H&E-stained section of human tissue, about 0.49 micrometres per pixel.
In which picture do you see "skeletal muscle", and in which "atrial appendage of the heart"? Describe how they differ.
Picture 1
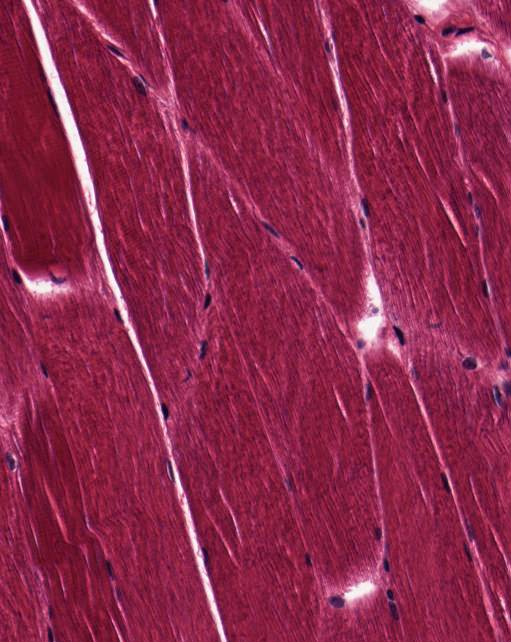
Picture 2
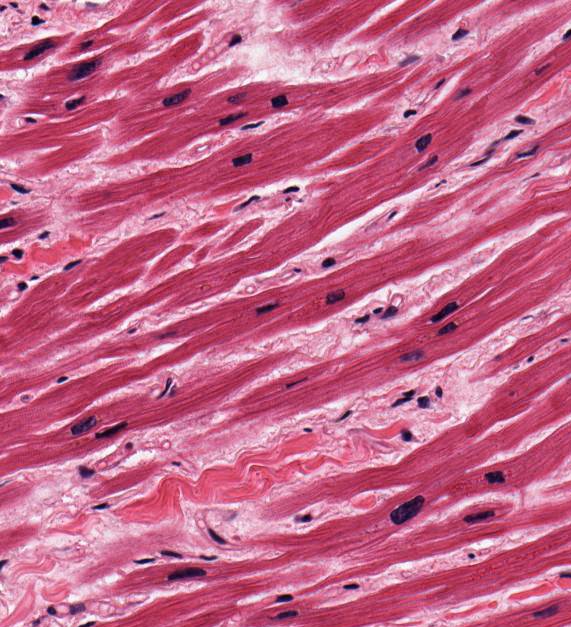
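Picture 1: skeletal muscle. Picture 2: atrial appendage of the heart. 1: long fibres cut lengthwise fill the field, running roughly top to bottom, slanting upper left to lower right. Cytoplasm deep pink-red, with fine lengthwise lines of myofibrils. Nuclei small, dark purple, elongated parallel to the fibres, at fibre edges along the boundaries, not central. 2: fibres branch and join neighbouring fibres. Small dark spindle-shaped nuclei in the stroma between fibres. Wavy bright pink collagen band, lower middle. No fat cells.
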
